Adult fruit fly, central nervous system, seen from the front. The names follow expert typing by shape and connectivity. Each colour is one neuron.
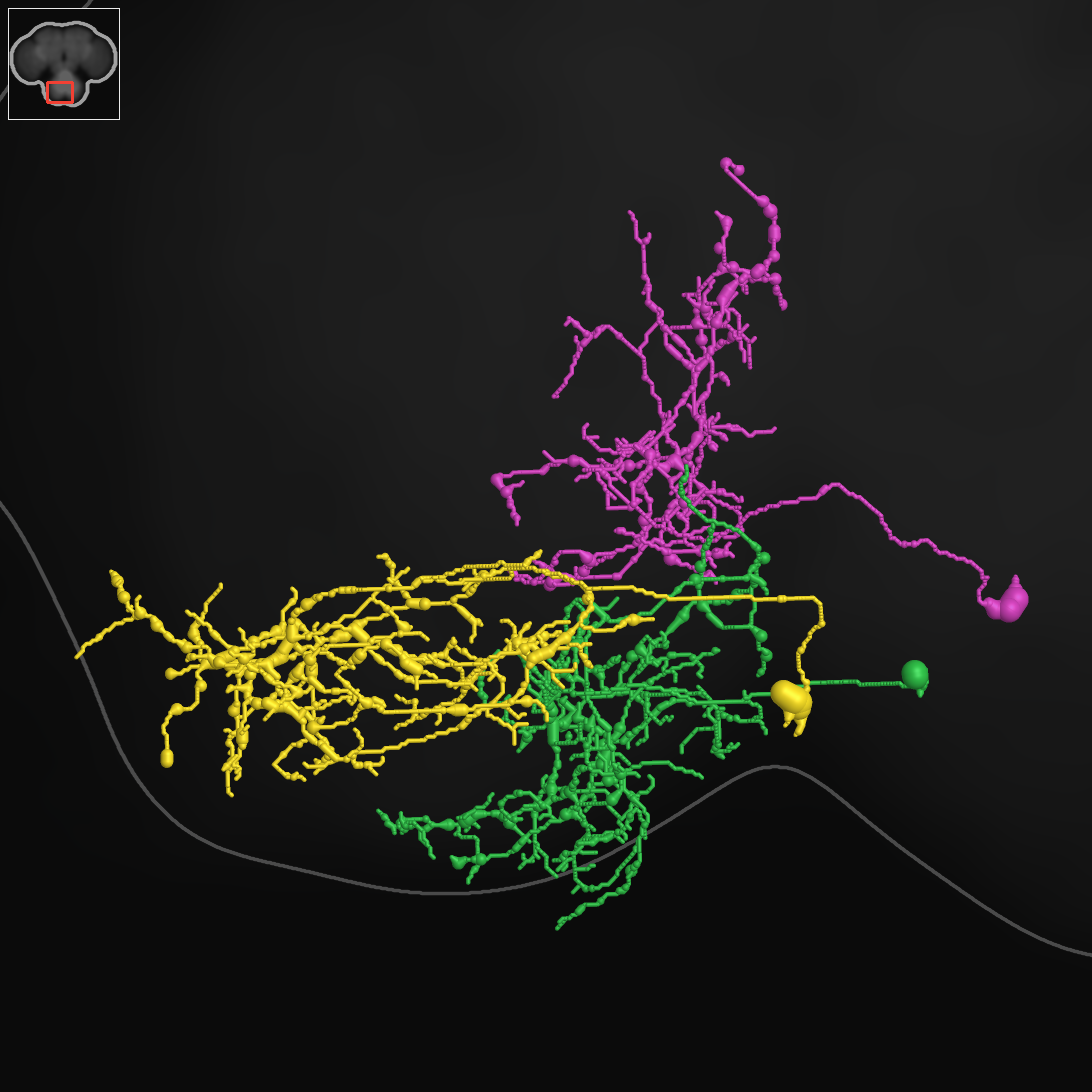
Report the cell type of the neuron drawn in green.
IN14A052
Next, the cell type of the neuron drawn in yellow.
IN14A036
